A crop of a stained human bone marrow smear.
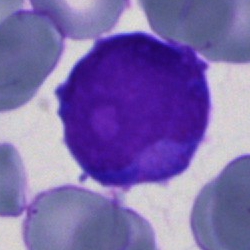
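Blast in a stained bone marrow smear, the cell in the middle. Its outline is roughly round with a slightly uneven edge, and small blunt bumps project along parts of that edge. The nucleus fills almost the whole cell, and no granules are visible.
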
